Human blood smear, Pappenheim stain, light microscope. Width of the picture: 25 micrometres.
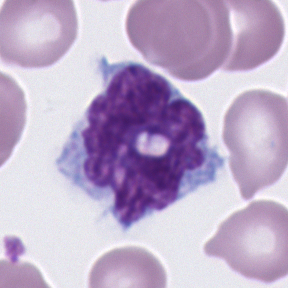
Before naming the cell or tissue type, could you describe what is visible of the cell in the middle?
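Looking first at the nucleus, its outline is bumpy and lobulated, with folds and clefts. Its chromatin seems coarse and clumped, with paler streaks running between darker masses. I notice a small pale oval gap inside the nucleus, a little to the right of its centre. The edge of the cytoplasm looks ragged, with fine wispy projections that show most clearly at the upper left. By my measurement the cell is about 14 micrometres across and the nucleus about 14 by 11 micrometres, taking up about 80% of the cell's area. This cell is a monocyte.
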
